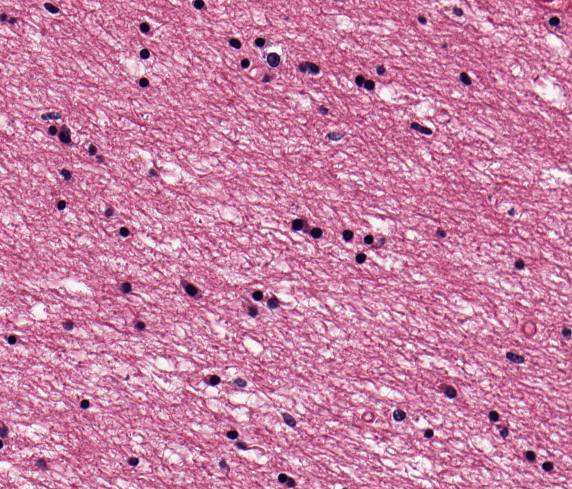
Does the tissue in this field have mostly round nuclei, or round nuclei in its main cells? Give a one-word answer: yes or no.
Yes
